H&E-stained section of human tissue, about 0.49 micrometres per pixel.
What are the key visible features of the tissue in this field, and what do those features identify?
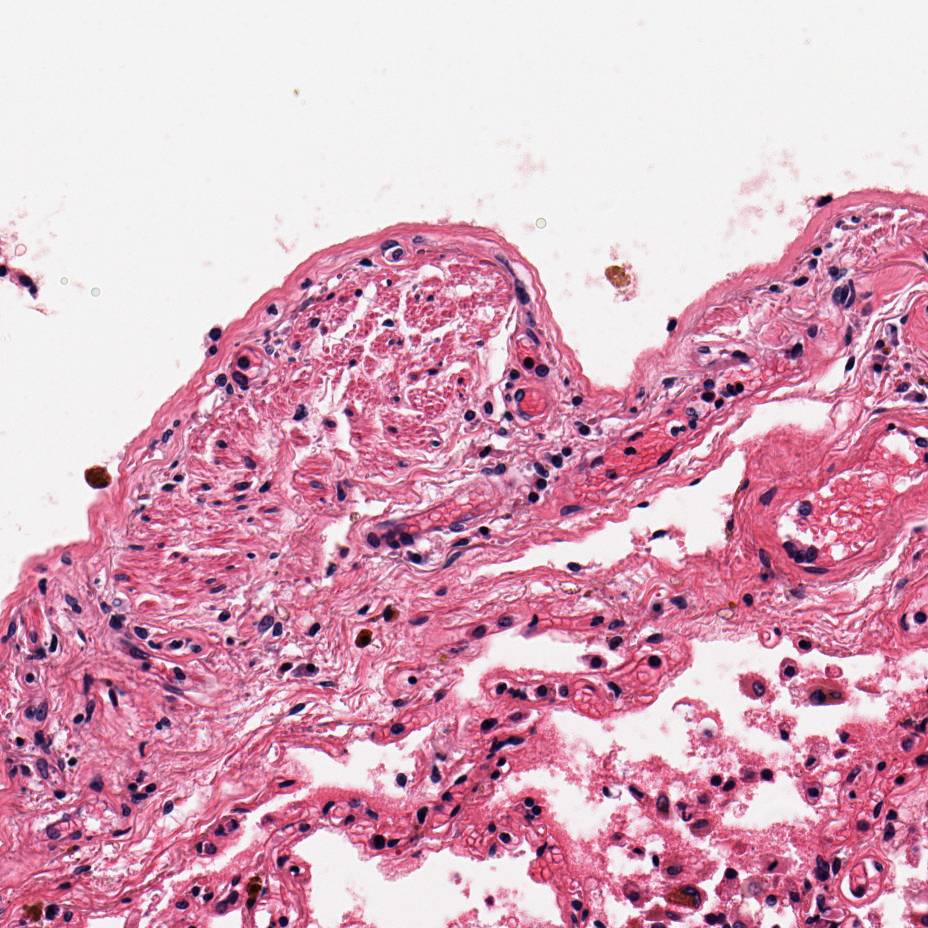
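Lower right: tissue breaks up into thin walls around many small open spaces. Some of these spaces contain loose rounded cells and pale pink granular material. Small thin-walled vessels packed with red blood cells run through the stroma toward upper right. No glands anywhere in the field. Tissue: lung.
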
